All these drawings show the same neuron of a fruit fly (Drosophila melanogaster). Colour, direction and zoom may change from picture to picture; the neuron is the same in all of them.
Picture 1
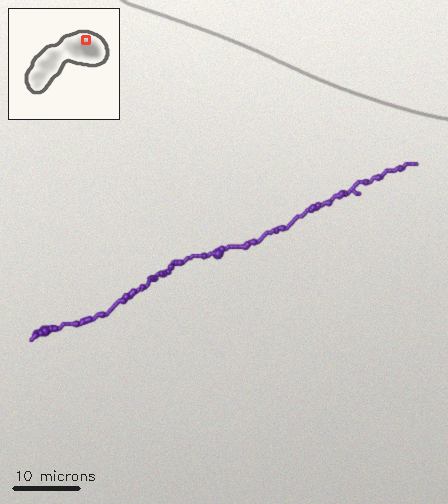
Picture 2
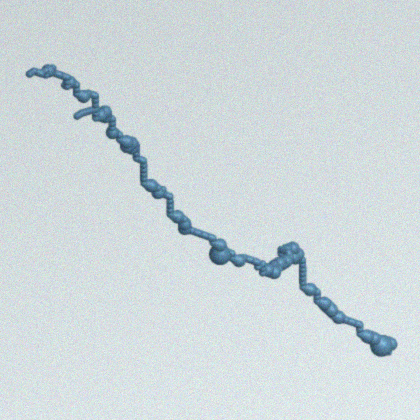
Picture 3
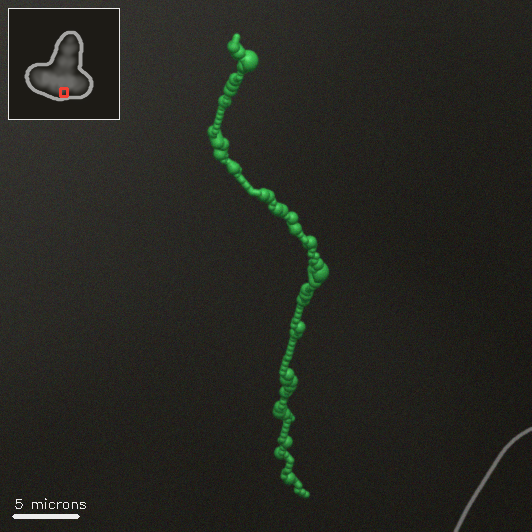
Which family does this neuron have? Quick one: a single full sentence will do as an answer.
The family classification of the neuron is class mechanosensory.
